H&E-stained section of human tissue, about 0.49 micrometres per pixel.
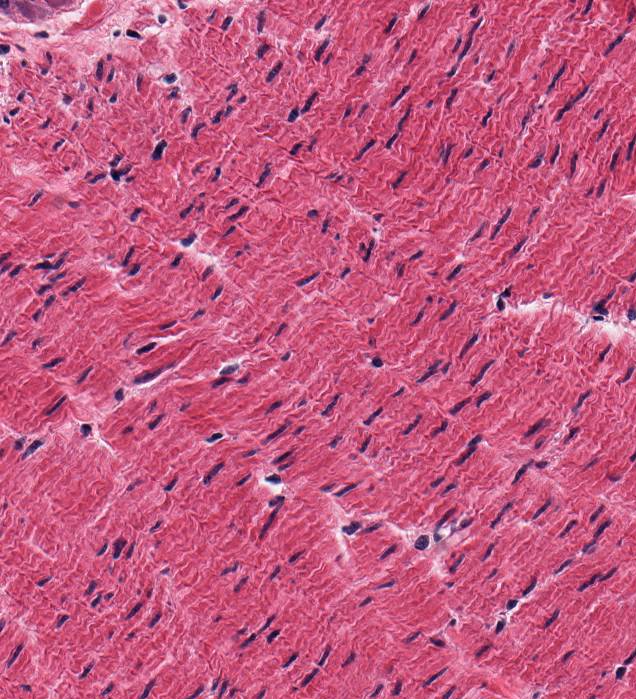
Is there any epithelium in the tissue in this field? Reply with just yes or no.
No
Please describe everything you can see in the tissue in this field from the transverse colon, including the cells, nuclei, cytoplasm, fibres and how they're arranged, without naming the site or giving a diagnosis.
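Closely packed pink fibres fill the whole field, lying parallel to one another in bundles. Their nuclei are elongated and cigar-shaped, stain dark blue-purple, and lie along the length of the fibres. These nuclei are numerous and evenly scattered rather than gathered in any one part. The pink cytoplasm has a fine wavy texture, with no visible cross-striations.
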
